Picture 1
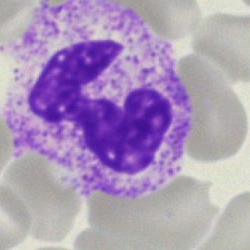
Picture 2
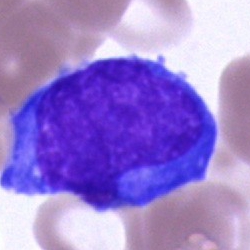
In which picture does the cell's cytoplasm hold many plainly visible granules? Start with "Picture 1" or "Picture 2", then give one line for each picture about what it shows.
Picture 1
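In picture 1: Numerous purple granules are scattered throughout the cytoplasm.
In picture 2: No granules are visible in the cytoplasm.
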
